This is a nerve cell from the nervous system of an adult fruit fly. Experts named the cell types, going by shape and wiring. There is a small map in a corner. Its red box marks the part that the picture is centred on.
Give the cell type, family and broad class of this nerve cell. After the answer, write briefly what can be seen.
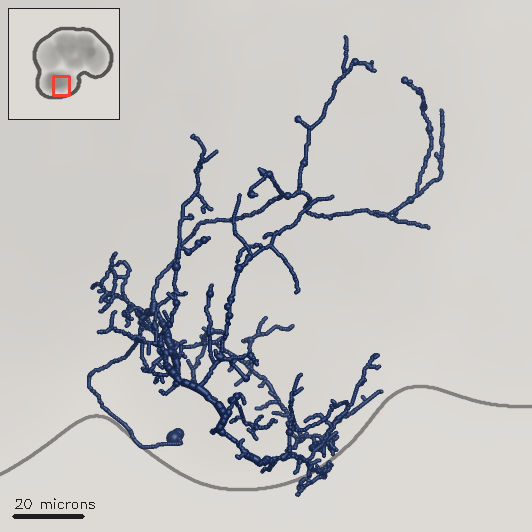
Its cell type is IN04B084. The family is hemilineage 04B. It is a nerve-cord intrinsic neuron. By the scale bar it is about 130 microns tall in this view. The picture shows dozens of branch ends.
